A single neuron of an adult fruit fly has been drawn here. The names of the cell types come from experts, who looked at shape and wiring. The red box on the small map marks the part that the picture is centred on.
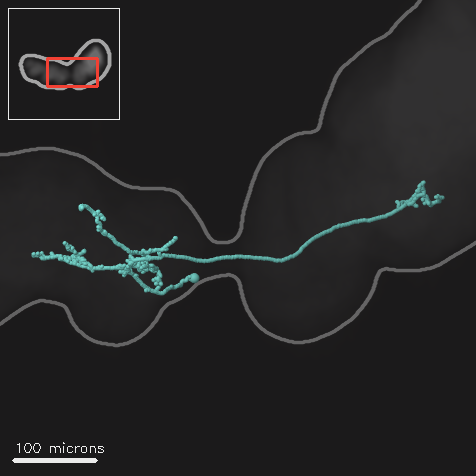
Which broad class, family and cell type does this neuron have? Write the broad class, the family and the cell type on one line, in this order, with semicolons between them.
ascending neuron; hemilineage 08B; AN08B096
